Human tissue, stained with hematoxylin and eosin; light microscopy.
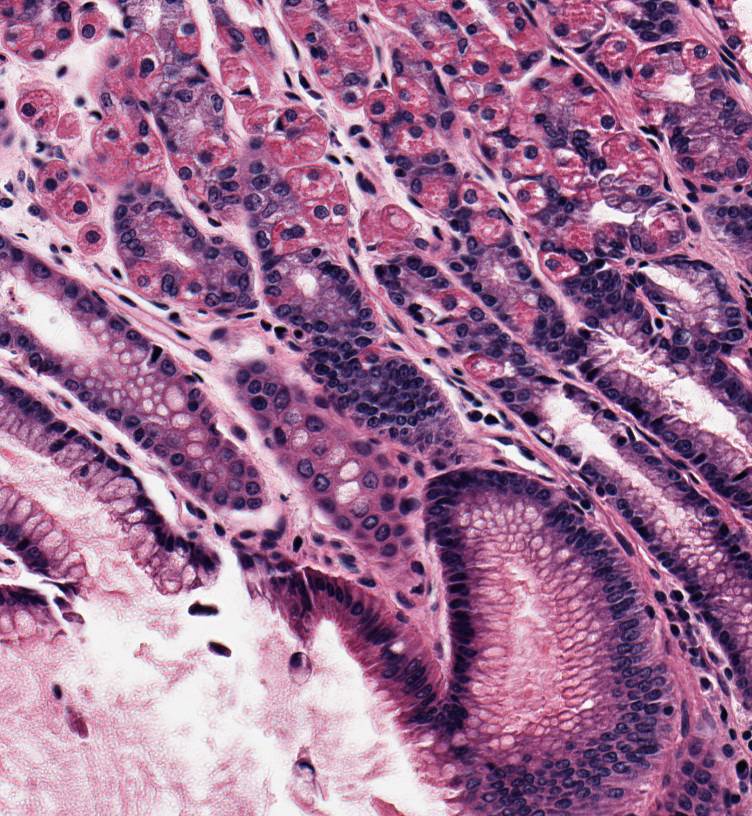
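Stomach. In the upper field, glands consist largely of parietal cells with pink cytoplasm and round central nuclei. Lower down, pits are lined by tall columnar cells whose pale apical cytoplasm is filled with mucin and whose dark nuclei sit basally. Scant stroma forms thin strands with small spindle-shaped nuclei between the glands.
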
